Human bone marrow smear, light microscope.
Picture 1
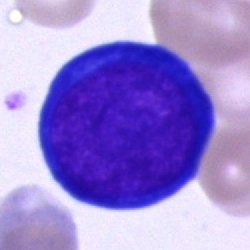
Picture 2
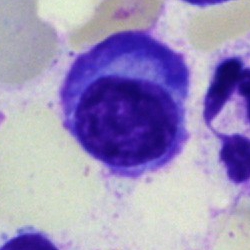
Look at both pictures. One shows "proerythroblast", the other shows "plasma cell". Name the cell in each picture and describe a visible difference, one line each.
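In picture 1 we see a proerythroblast: The cytoplasm forms only a thin rim around the nucleus.
In picture 2 we see a plasma cell: The cytoplasm is deep blue and forms a broad cap above the nucleus.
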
